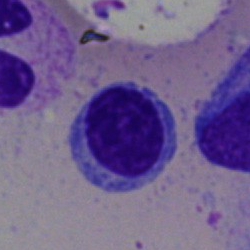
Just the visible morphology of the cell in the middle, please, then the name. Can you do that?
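A roughly round outline encloses cytoplasm that stains blue. This cytoplasmic rim is wider at the bottom of the cell than at the top. No distinct granules are seen within it. The cell shown is a lymphocyte.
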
